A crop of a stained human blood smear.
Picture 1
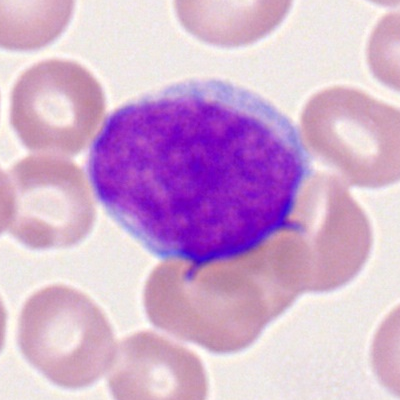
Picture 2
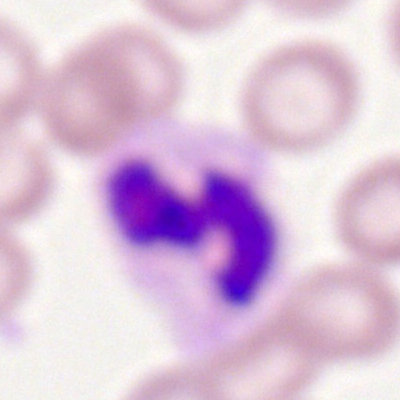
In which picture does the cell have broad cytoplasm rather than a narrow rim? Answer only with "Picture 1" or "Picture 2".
Picture 2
